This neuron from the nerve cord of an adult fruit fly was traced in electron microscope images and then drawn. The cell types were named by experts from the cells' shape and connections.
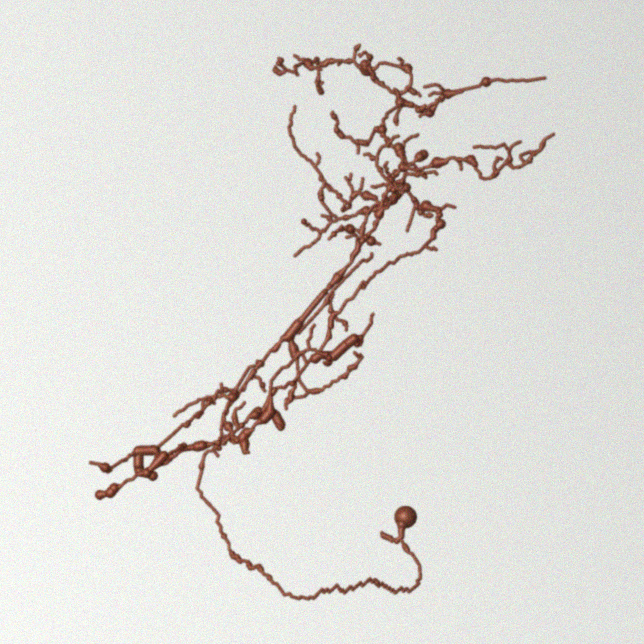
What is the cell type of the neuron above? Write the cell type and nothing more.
IN14A095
